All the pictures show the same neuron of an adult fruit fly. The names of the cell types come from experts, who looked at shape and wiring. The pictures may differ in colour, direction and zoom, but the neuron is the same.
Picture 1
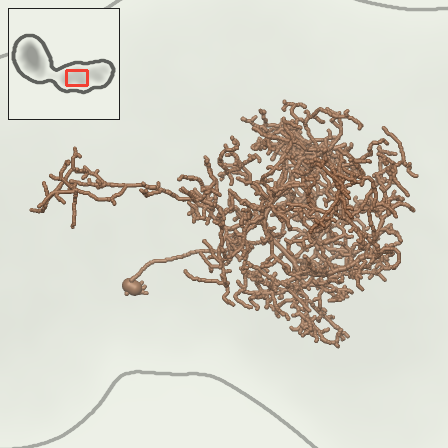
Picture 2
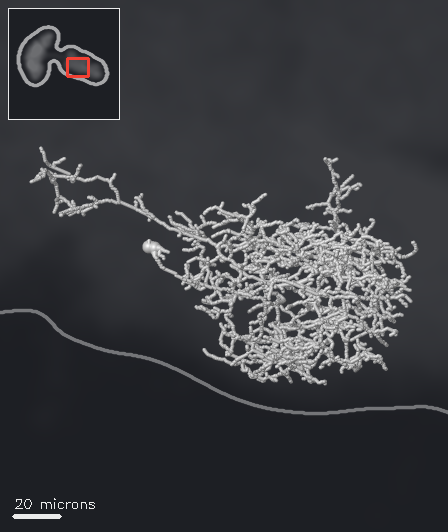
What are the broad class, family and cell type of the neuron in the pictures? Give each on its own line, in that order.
nerve-cord intrinsic neuron
hemilineage 08A
IN08A008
